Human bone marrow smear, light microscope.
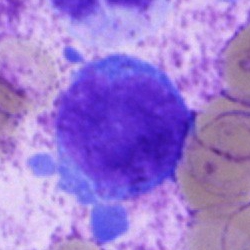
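Blast in the middle of the field. First, its outline is roughly round. Next, the cytoplasm is stained a deep blue, and no granules can be seen in it. Last, rounded blue blebs bulge from the lower left edge of the cell.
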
